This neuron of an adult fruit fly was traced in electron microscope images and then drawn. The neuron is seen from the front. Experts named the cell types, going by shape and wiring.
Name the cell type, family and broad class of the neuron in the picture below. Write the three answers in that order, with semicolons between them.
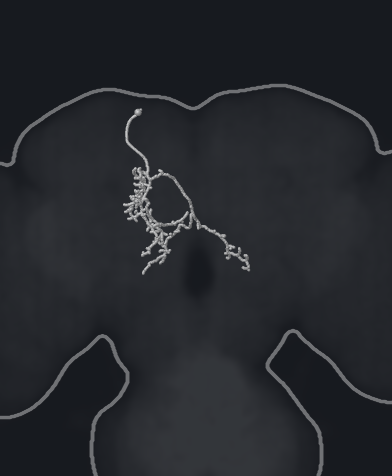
PS109; hemilineage CLp1; central-brain intrinsic neuron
